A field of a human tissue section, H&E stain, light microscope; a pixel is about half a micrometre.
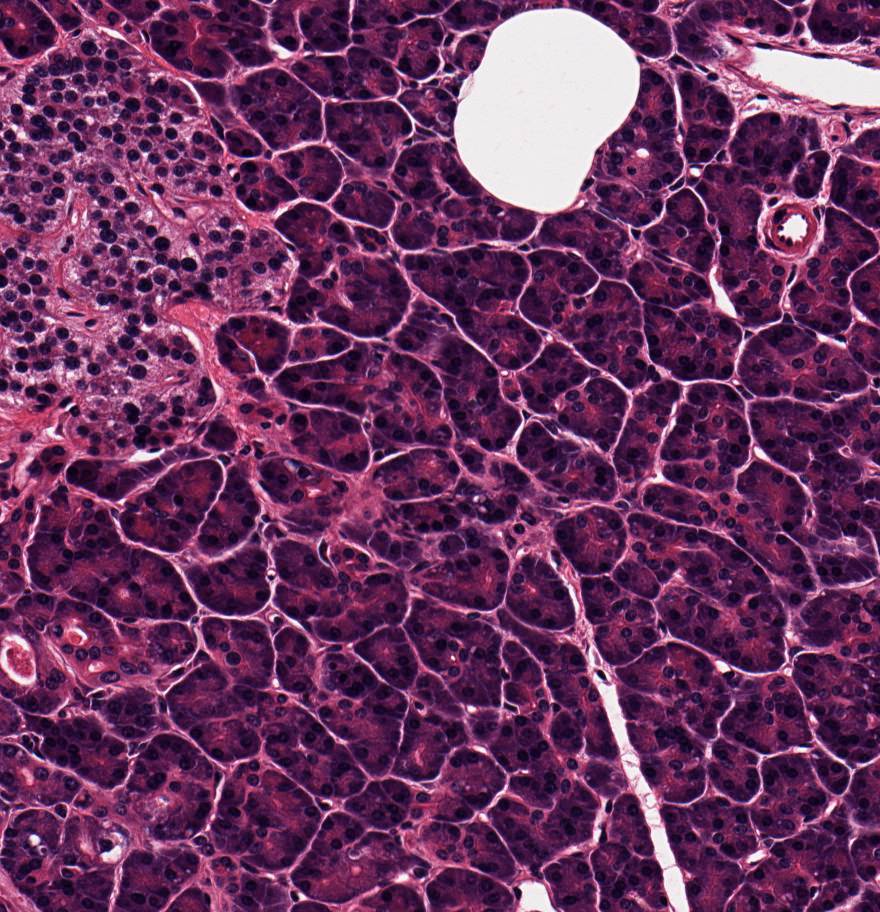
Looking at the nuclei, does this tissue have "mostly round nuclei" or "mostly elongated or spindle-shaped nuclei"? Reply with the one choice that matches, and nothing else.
Mostly round nuclei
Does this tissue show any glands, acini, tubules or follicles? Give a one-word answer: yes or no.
Yes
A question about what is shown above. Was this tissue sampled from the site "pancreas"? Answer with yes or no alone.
yes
